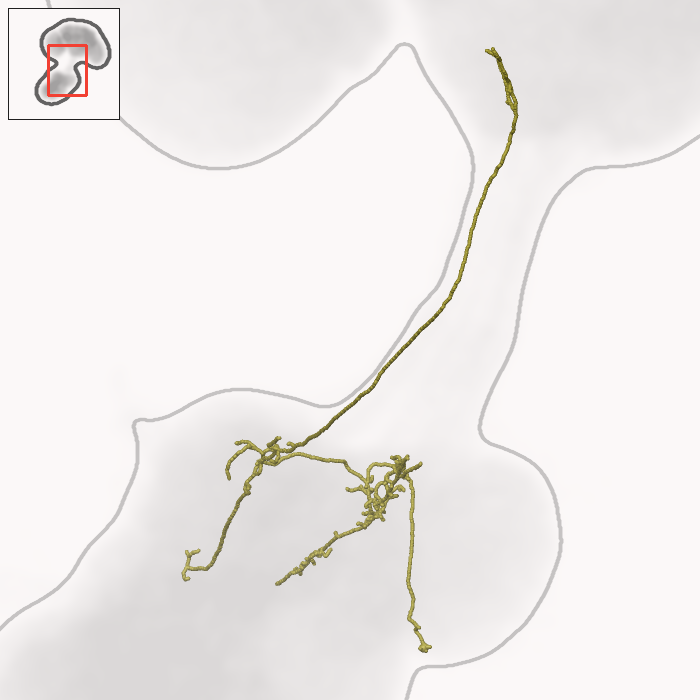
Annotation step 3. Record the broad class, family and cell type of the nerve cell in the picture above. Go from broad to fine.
ascending neuron; hemilineage 06A; AN06A080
